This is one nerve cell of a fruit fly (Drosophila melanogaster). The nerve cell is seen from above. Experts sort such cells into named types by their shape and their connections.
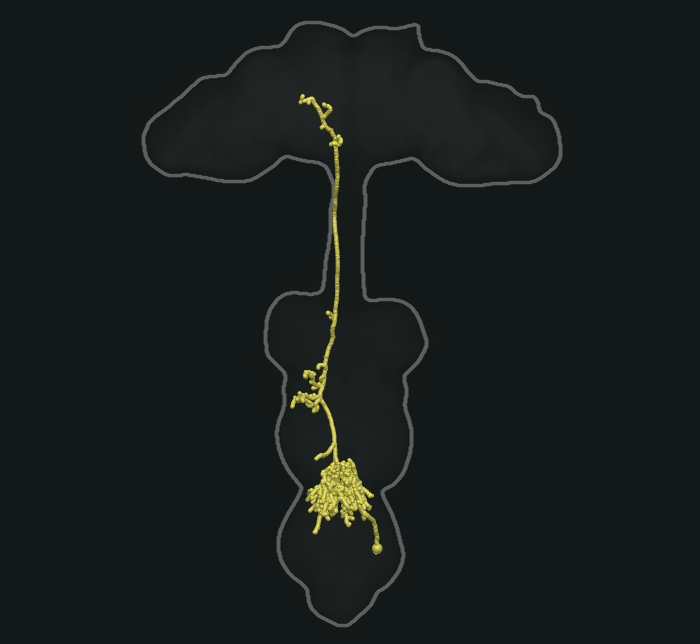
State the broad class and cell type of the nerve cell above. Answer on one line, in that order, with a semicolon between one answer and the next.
ascending neuron; INXXX063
